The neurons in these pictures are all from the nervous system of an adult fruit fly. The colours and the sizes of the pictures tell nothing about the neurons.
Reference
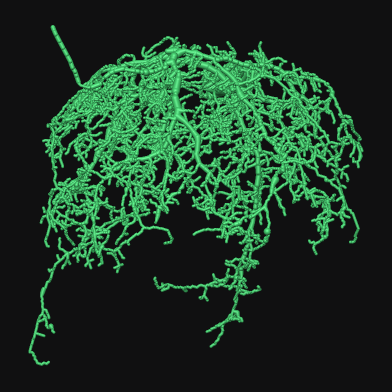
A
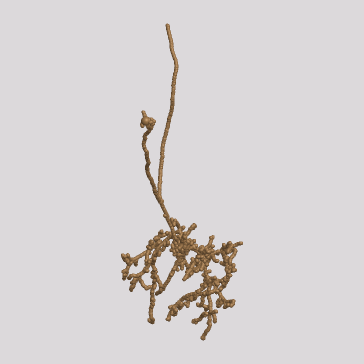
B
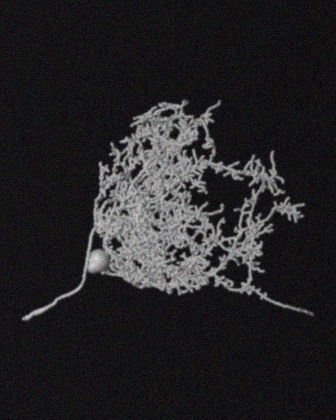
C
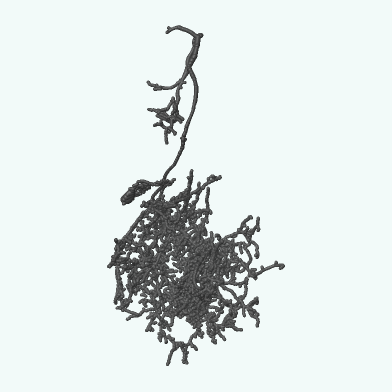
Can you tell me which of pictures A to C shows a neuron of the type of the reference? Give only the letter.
B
